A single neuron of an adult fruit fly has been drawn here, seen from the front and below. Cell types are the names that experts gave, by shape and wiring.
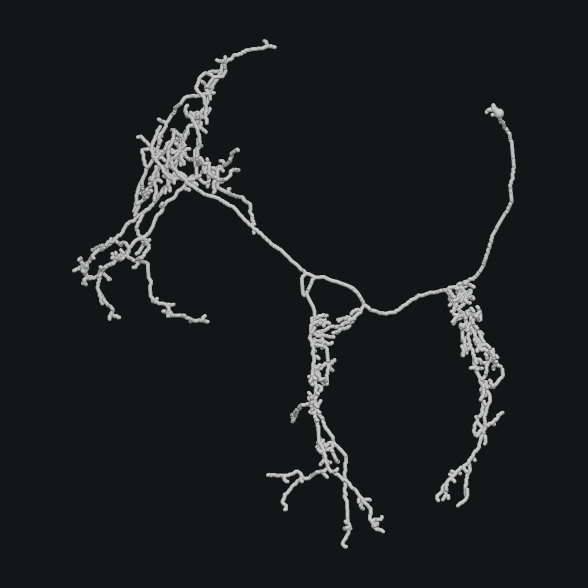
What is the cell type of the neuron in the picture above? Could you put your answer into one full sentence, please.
This neuron is categorized as cell type mAL_m1.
